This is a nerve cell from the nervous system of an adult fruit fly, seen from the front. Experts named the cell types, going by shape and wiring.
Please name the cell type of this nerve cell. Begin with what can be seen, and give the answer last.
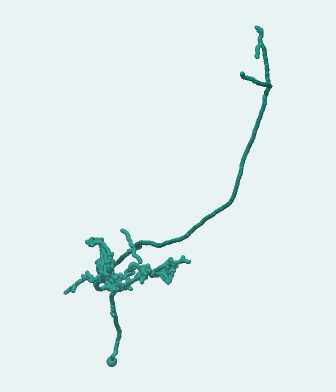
As drawn here it is taller than it is wide. This is an ascending neuron. It is of cell type AN08B079_b.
